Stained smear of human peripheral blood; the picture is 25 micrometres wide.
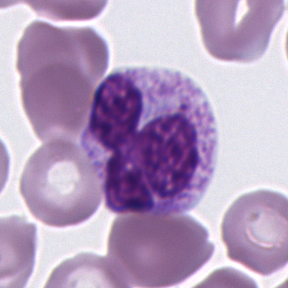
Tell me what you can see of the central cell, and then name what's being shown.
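Look first at the outline: roughly round, with a smooth edge. Now the nucleus: it has a deep notch opening toward the top of the cell. Fine purple granules are scattered throughout the cytoplasm, and you will find no clear vacuoles there. This is a segmented neutrophil.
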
